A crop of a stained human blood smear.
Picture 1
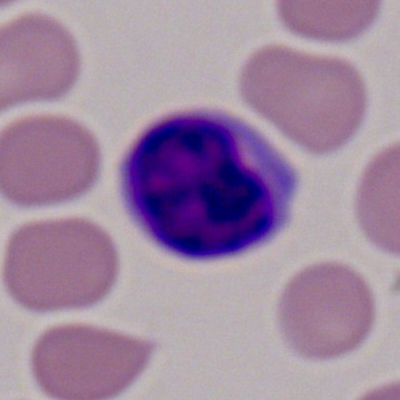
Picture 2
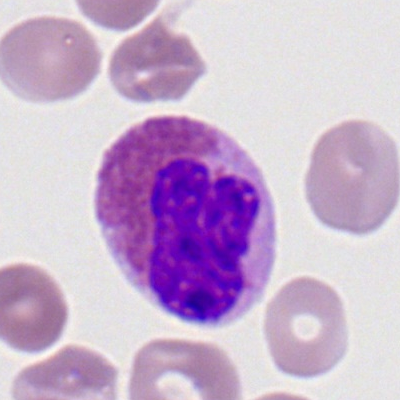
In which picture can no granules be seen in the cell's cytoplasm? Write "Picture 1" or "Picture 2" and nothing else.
Picture 1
